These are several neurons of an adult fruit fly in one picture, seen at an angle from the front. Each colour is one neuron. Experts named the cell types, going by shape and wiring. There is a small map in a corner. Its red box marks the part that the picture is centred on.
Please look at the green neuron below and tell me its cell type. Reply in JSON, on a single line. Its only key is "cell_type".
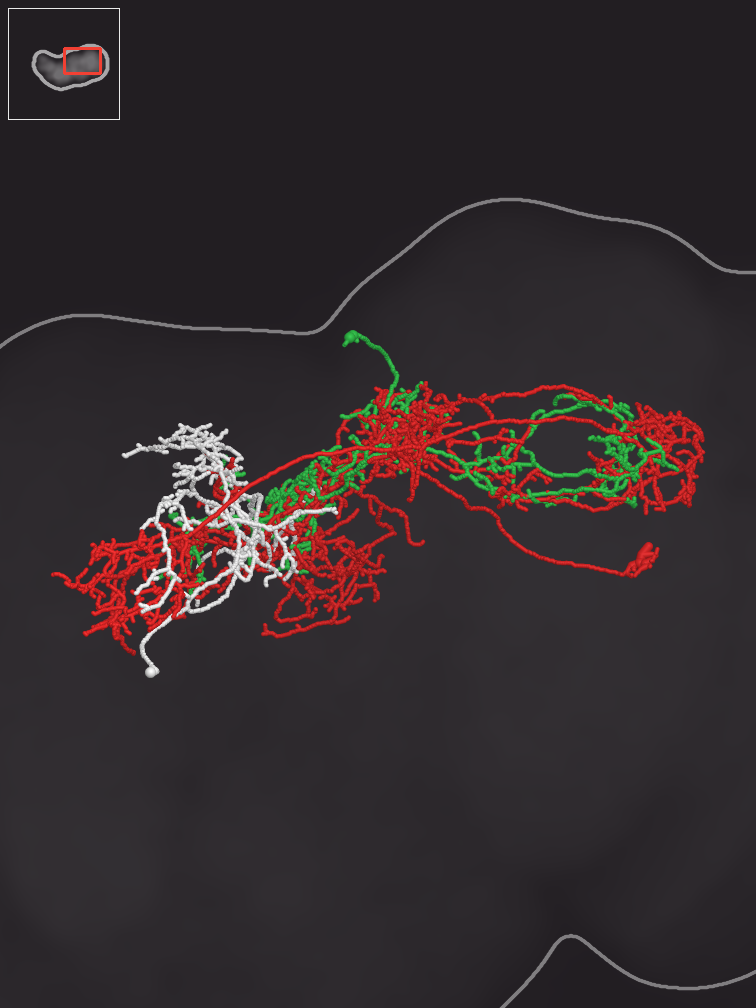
{"cell_type": "ATL040"}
